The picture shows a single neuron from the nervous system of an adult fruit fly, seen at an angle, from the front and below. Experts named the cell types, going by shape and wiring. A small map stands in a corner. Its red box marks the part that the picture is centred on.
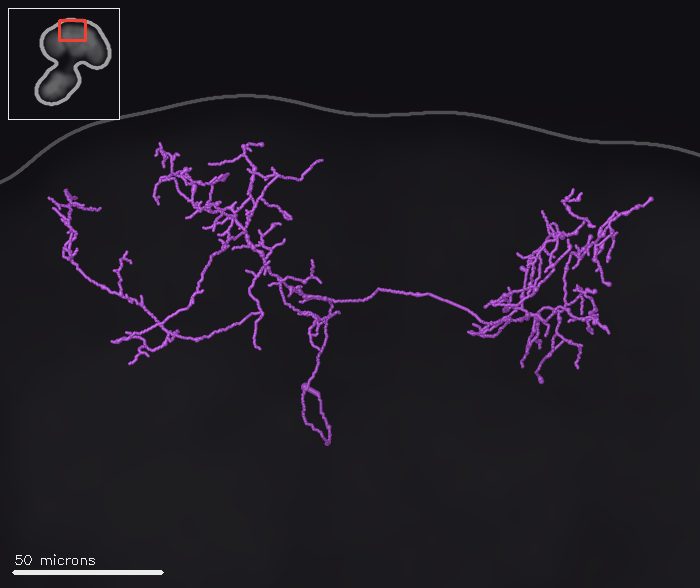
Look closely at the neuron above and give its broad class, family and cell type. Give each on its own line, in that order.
central-brain intrinsic neuron
hemilineage DM3_dorso_medial
SMP510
